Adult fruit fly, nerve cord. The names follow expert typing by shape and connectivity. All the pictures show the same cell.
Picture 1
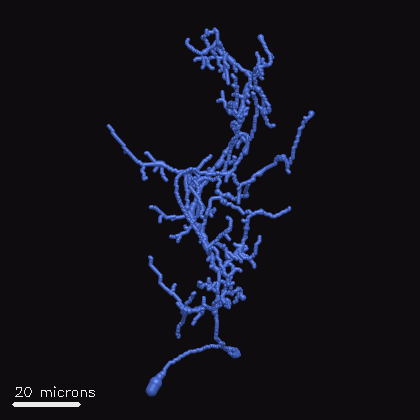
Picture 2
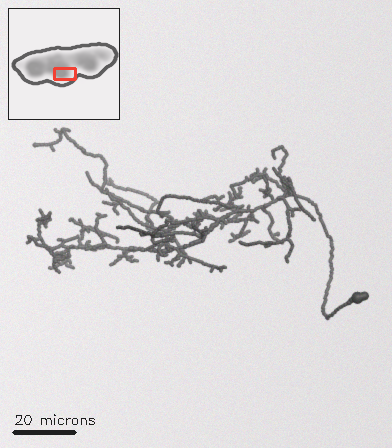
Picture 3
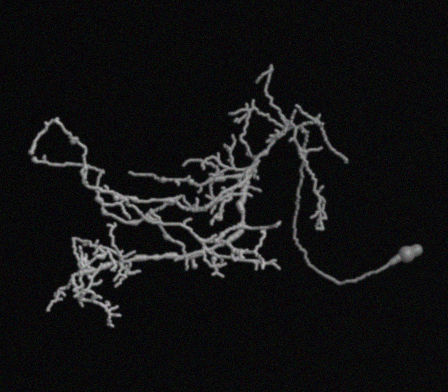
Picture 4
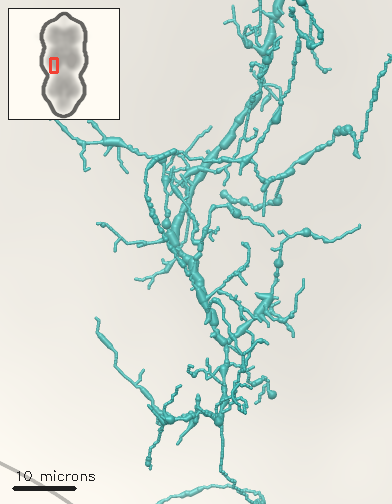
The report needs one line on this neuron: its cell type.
IN20A.22A059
